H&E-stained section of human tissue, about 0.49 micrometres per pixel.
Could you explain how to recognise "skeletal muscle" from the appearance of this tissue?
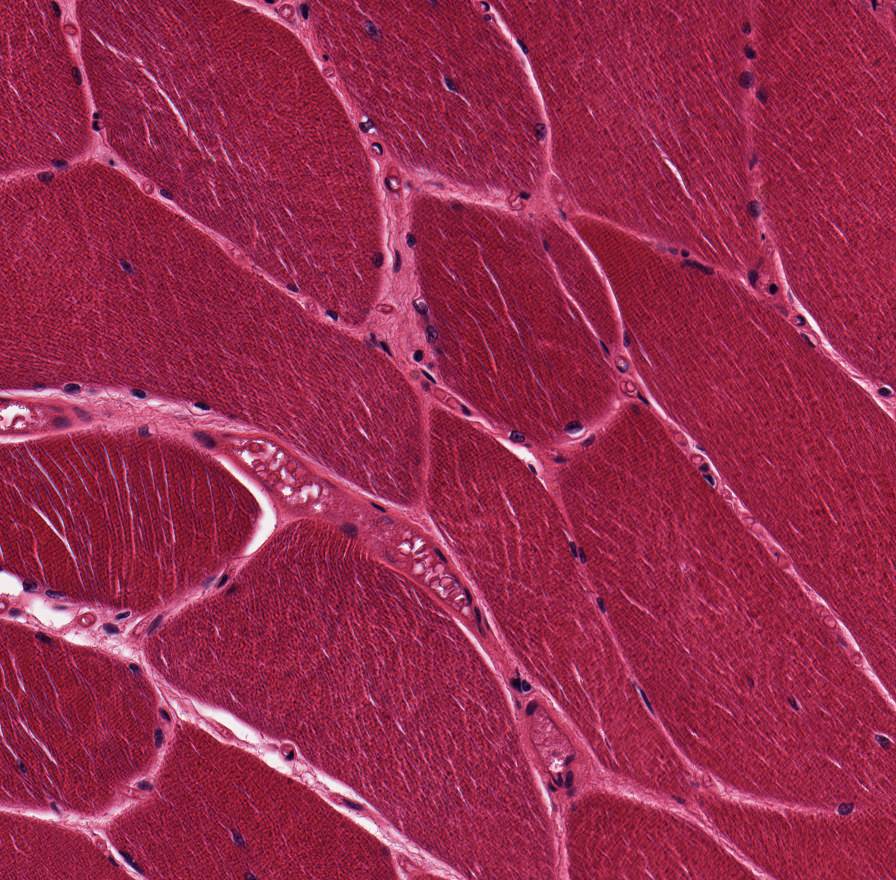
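Tissue: skeletal muscle. Nuclei small, dark and flattened, placed at the fibre edges, not in the fibre centres. Thin pink connective tissue strands run between the fibres and widen into a broader band crossing from the left edge toward the lower centre. Small vessels holding red blood cells sit within that broader band, left and lower centre. No fat cells between the fibres anywhere in the field.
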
